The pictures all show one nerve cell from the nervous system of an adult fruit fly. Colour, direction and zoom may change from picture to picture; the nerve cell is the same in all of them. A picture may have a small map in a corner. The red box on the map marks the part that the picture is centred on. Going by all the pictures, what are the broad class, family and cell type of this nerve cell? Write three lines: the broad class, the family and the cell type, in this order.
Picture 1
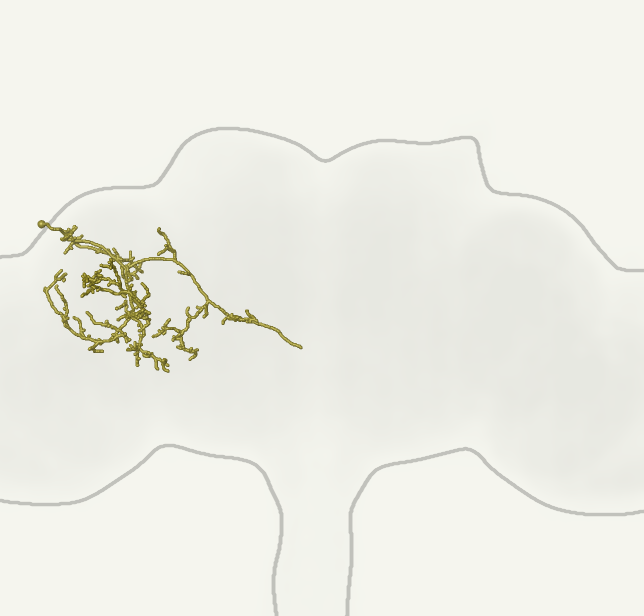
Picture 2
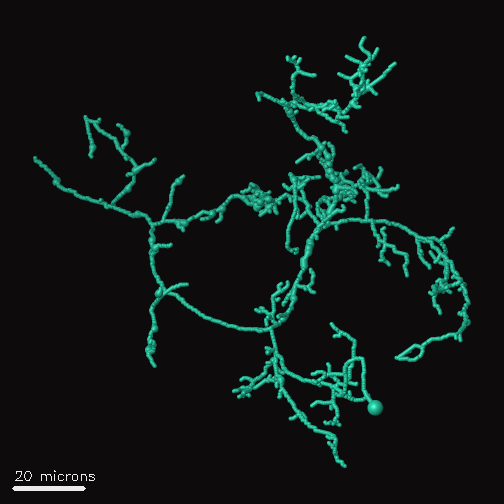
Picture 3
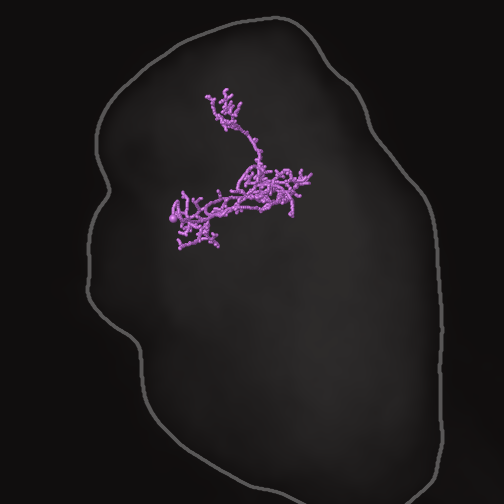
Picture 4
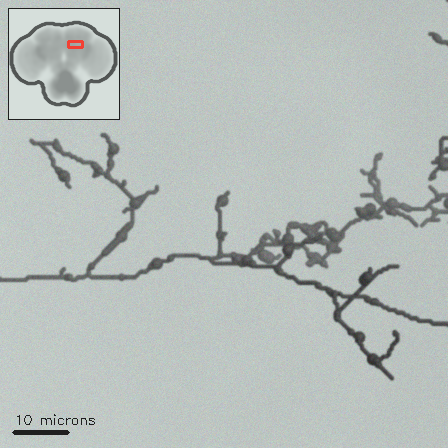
central-brain intrinsic neuron
hemilineage VLPl2_medial
AVLP186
